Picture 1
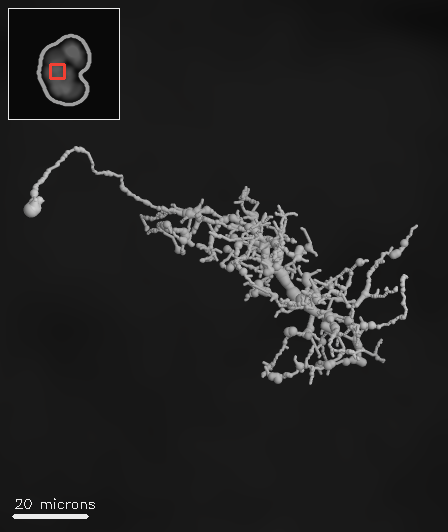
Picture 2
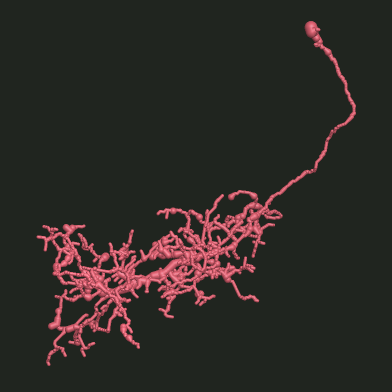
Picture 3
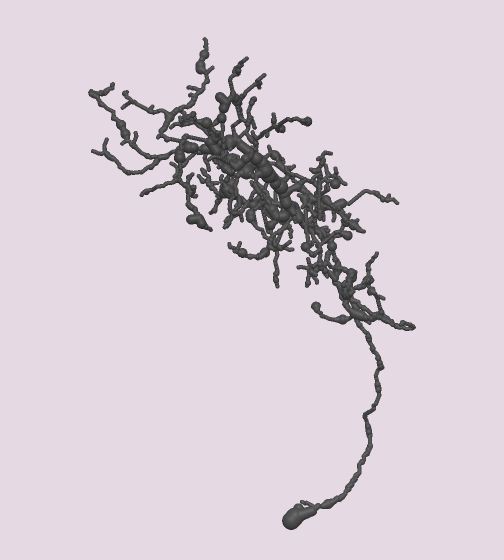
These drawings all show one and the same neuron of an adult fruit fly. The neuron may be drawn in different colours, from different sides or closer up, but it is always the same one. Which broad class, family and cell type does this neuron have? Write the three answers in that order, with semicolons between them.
central-brain intrinsic neuron; hemilineage VLPp&l1_posterior; PLP172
